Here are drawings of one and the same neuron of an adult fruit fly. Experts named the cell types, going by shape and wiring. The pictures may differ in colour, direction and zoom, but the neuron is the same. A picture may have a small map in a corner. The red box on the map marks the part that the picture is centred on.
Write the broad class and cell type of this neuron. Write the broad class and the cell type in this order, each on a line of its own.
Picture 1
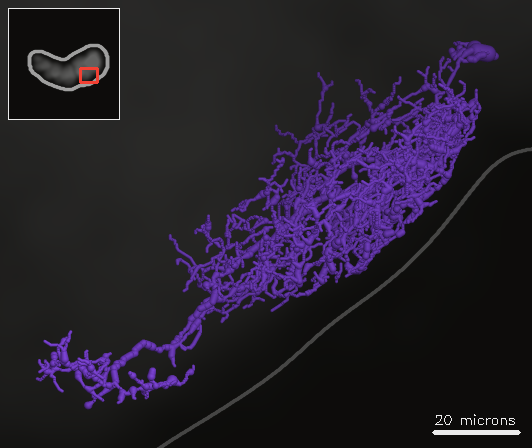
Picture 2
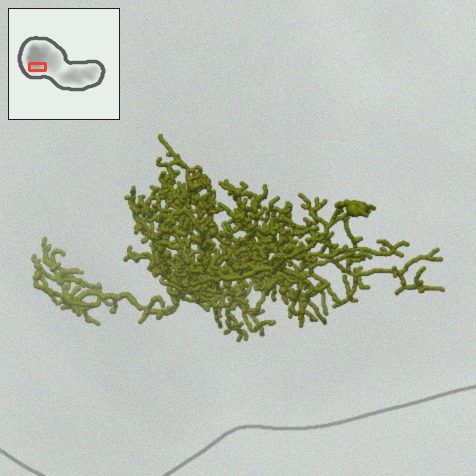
central-brain intrinsic neuron
GNG111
